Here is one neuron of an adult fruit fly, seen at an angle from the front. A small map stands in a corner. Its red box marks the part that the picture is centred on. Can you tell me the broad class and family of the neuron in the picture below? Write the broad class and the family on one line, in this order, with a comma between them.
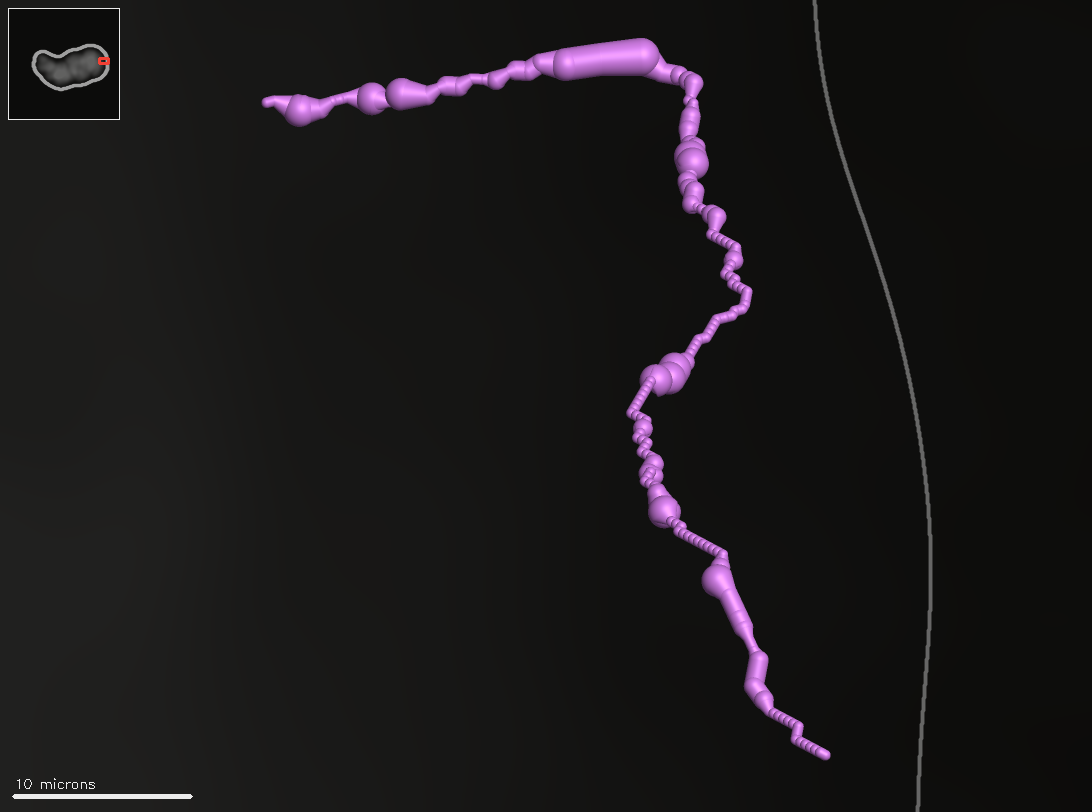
photoreceptor or other optic-lobe sensory neuron, class visual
